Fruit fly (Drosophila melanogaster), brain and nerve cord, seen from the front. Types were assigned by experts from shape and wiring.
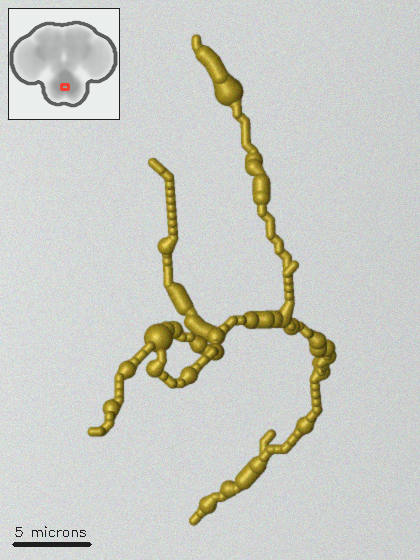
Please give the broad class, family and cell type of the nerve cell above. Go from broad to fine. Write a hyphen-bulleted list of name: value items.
- broad class: sensory neuron entering the nerve cord
- family: class mechanosensory tactile
- cell type: SNta37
